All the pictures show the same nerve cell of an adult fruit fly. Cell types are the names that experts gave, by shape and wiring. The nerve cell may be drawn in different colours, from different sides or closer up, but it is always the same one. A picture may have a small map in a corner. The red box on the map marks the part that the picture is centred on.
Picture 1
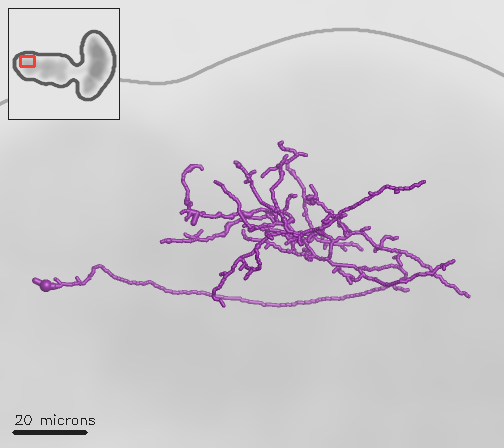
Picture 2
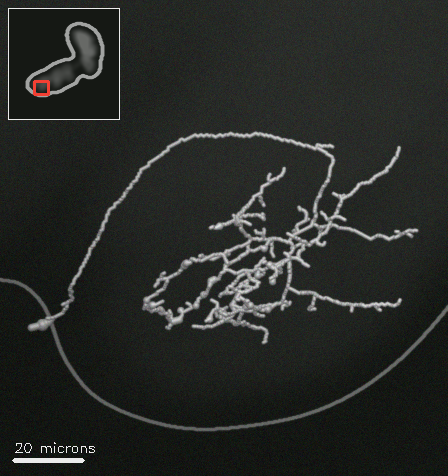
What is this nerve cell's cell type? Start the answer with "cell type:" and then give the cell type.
cell type: IN21A072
